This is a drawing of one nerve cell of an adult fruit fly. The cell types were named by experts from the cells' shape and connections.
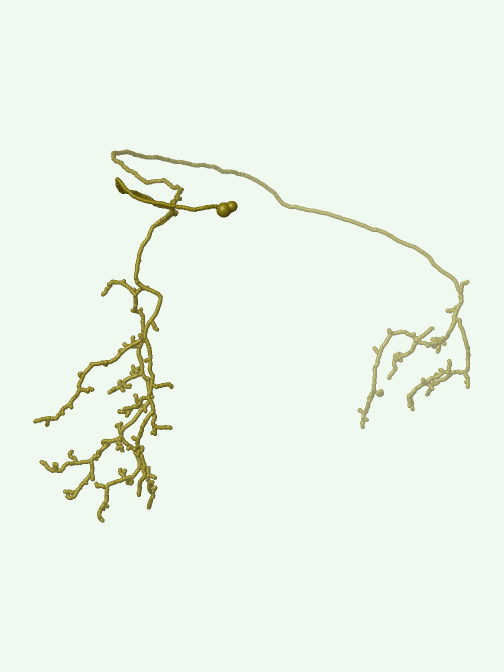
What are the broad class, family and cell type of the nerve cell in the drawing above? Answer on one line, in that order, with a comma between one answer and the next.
optic-lobe intrinsic neuron, Tm, Tm33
